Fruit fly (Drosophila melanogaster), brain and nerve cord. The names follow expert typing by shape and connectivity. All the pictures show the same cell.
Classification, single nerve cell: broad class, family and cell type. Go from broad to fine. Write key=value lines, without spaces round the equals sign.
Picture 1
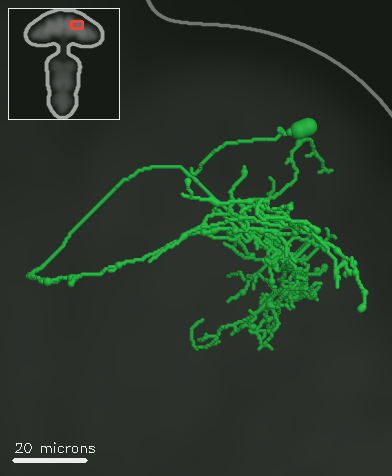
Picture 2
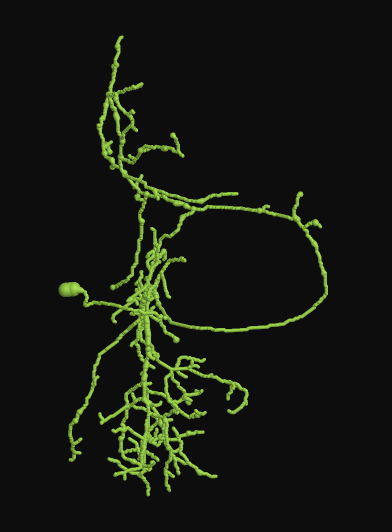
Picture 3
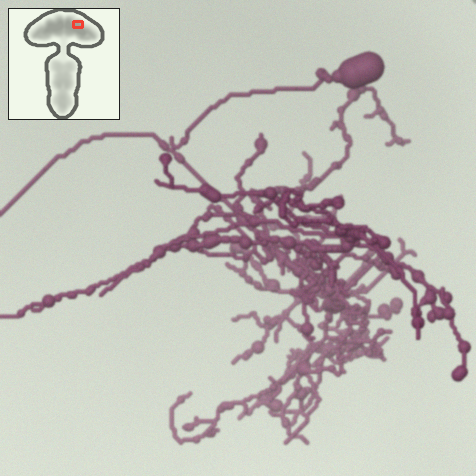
broad_class=central-brain intrinsic neuron
family=hemilineage VLPl&d1_dorsal
cell_type=AVLP225_b2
